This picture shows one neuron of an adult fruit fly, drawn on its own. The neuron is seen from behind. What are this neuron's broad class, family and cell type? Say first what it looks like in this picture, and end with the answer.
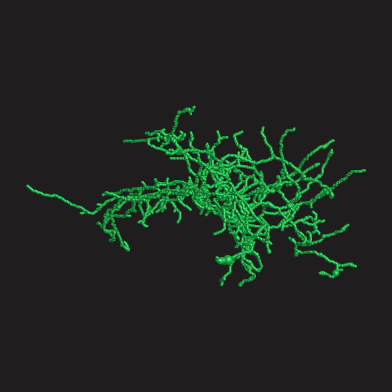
The picture shows dozens of branch ends. In this view it is wider than it is tall. Its broad class is nerve-cord intrinsic neuron. Its family is hemilineage 12A. The cell type is IN12A037.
